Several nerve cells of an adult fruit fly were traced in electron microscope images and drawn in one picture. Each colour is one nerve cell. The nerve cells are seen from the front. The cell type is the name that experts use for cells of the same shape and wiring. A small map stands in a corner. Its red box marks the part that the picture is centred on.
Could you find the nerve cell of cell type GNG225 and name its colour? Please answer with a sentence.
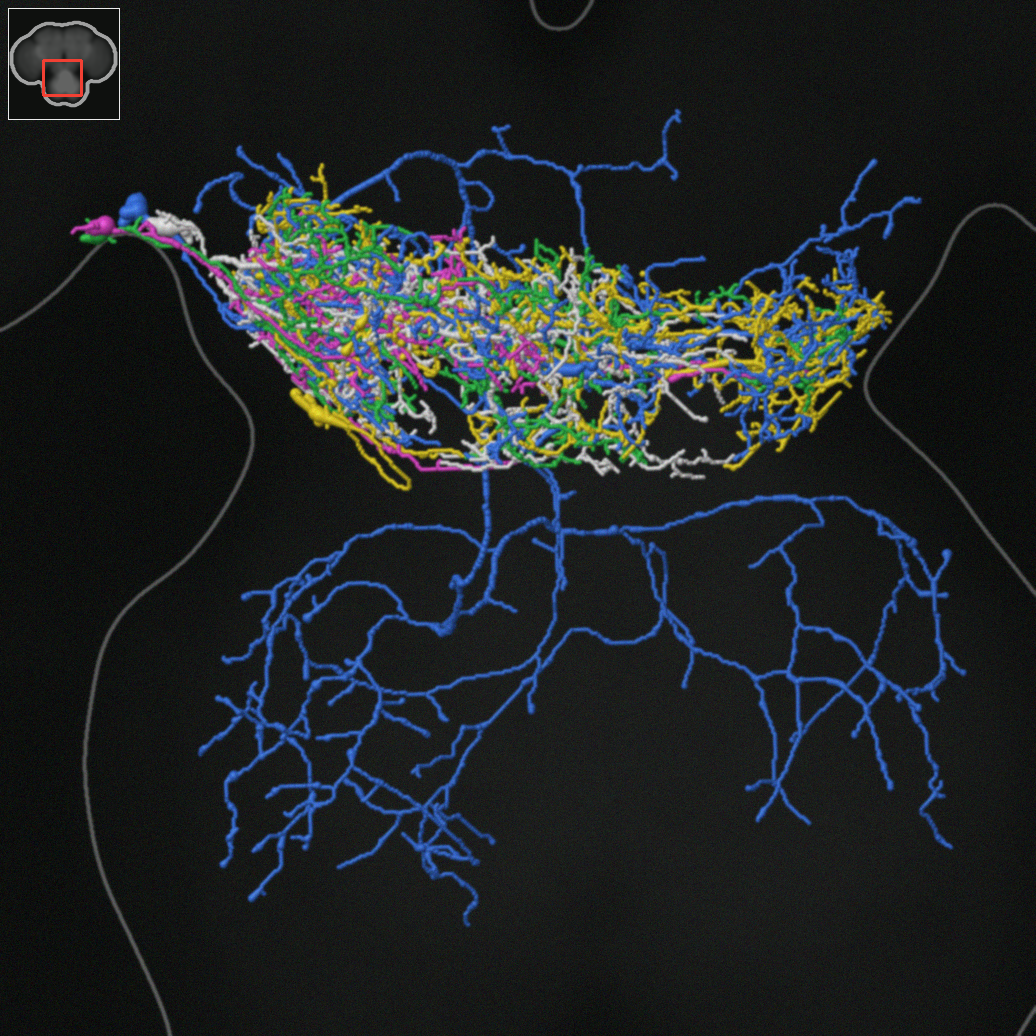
The colour is magenta.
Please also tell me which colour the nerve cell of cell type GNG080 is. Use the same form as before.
The colour is white.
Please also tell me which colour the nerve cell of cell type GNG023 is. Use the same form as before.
The colour is yellow.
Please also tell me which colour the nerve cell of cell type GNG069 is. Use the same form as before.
The colour is green.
